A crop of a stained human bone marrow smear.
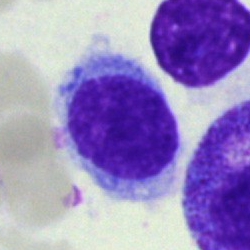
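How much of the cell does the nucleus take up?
Most of it; only a narrow rim of pale blue cytoplasm is left.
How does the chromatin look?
Dark purple and dense, with a finely mottled texture.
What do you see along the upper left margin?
It is ragged, with small blebs.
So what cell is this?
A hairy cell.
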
